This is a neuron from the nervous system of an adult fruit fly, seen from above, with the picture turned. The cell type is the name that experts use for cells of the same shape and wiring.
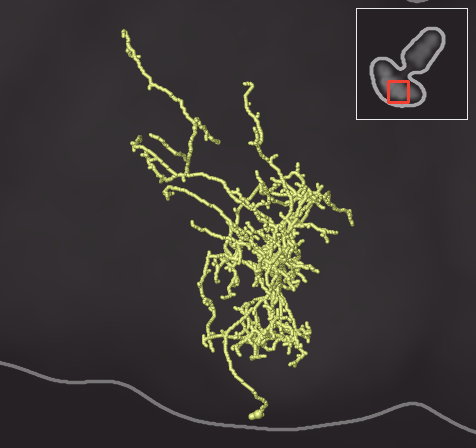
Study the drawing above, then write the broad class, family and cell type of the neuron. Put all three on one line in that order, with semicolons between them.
central-brain intrinsic neuron; hemilineage VLPd1; AVLP037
